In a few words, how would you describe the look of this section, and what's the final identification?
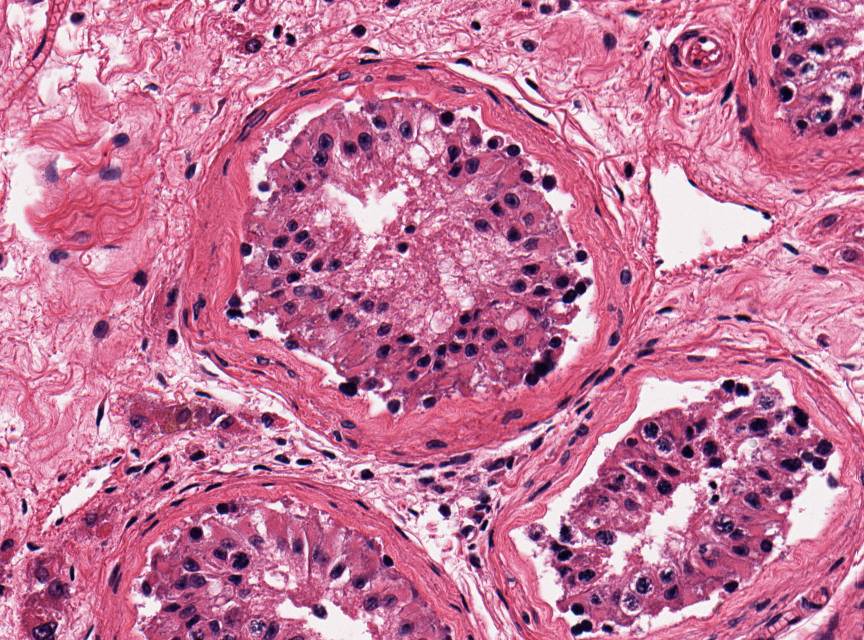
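Each tubule has a thick, layered, pink-staining wall with flattened spindle-shaped nuclei. Several layers of cells, round dark purple nuclei in pink to pale cytoplasm, fill it, leaving only small irregular central clefts. Top, right of centre: a small round vessel, thick concentric wall. It's testis.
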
